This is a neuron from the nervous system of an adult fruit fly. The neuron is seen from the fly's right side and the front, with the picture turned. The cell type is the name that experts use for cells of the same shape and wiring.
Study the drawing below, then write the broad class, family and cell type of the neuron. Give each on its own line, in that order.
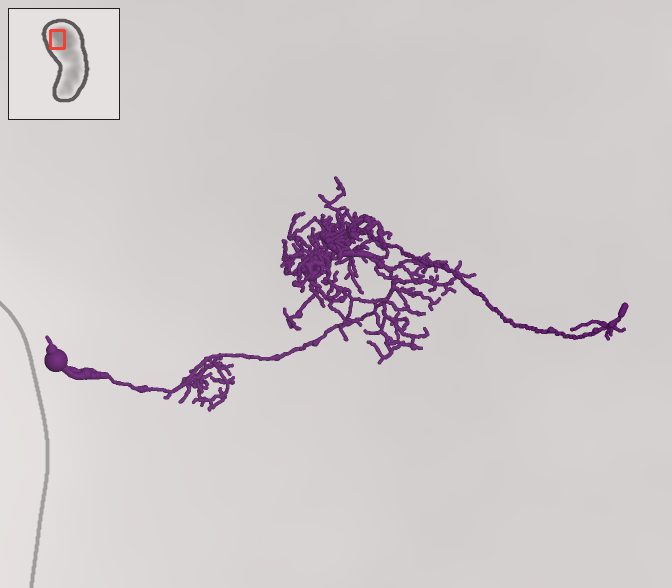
central-brain intrinsic neuron
class CX
PFGs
